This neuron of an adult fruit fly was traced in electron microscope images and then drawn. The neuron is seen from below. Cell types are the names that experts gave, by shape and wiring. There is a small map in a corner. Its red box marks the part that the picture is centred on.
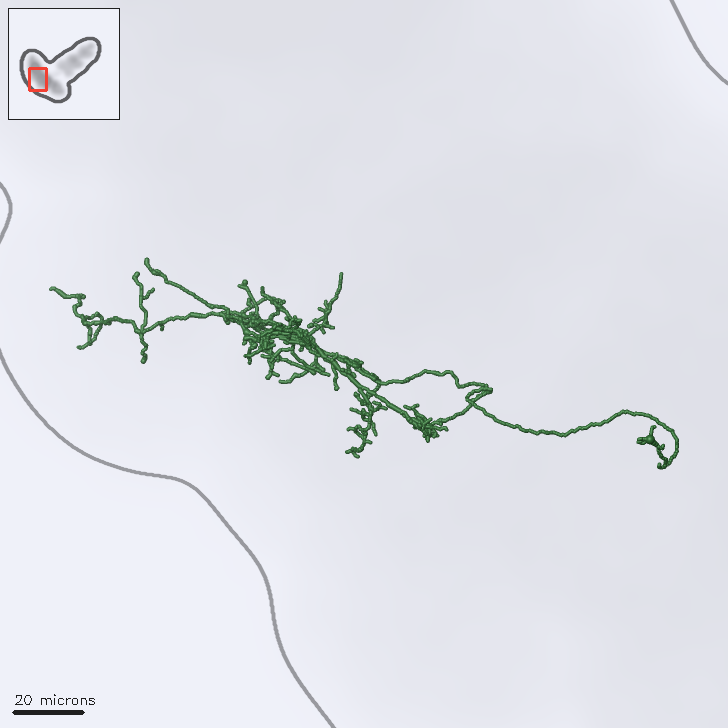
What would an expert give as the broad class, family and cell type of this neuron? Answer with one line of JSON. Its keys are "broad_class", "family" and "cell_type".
{"broad_class": "central-brain intrinsic neuron", "family": "ALIN", "cell_type": "ALIN8"}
